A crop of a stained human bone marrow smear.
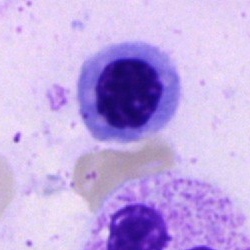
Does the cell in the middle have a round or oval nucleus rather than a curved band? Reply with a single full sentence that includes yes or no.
Yes, what the nucleus forms is a compact round or oval shape.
